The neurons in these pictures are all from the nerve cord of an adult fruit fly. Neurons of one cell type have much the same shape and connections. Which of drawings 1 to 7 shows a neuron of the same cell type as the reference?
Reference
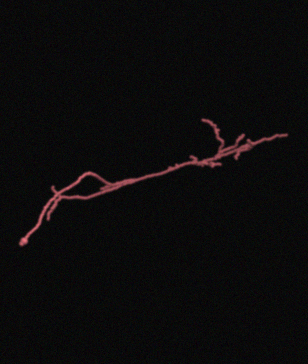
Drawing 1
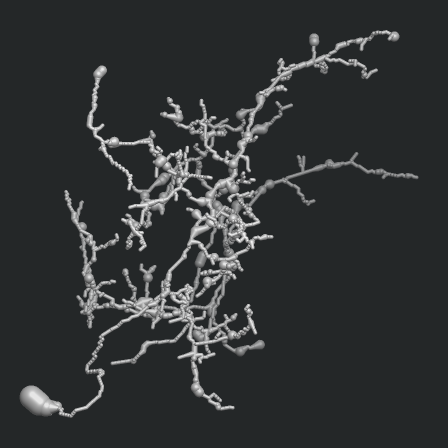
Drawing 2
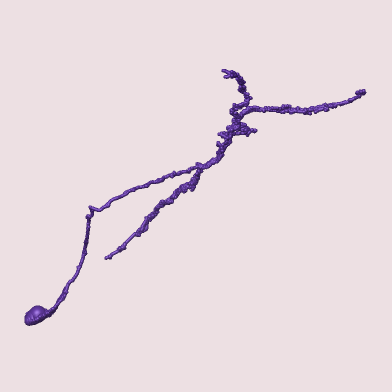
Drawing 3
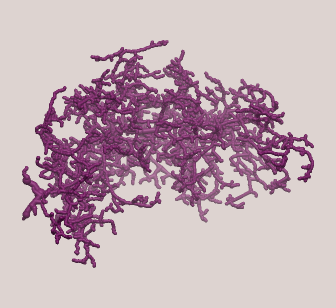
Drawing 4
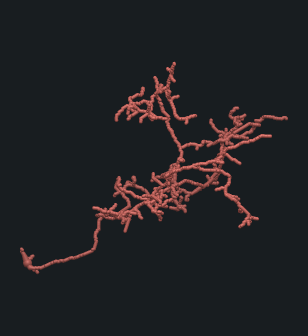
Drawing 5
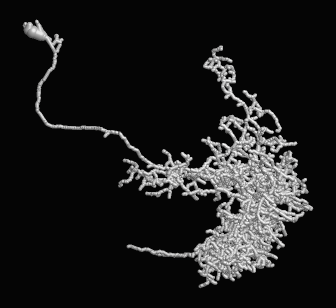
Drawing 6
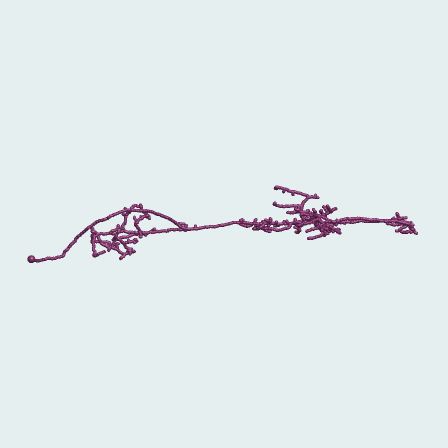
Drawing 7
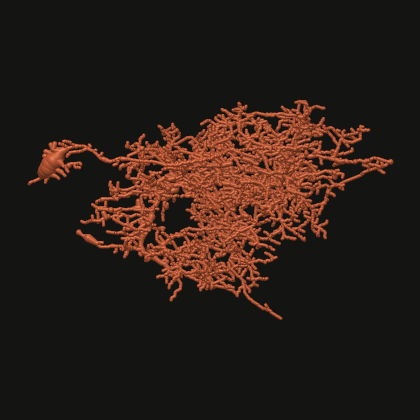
Drawing 6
